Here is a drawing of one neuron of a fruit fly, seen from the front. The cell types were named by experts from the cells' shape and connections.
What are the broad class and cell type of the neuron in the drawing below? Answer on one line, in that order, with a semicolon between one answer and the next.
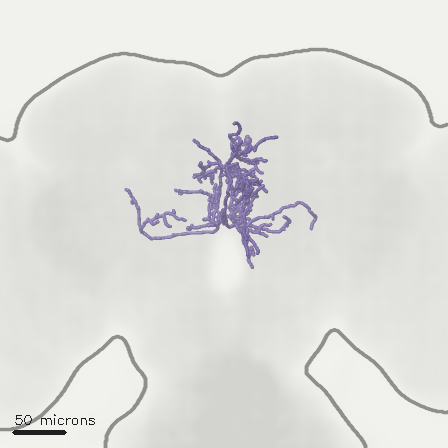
central-brain intrinsic neuron; PS114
